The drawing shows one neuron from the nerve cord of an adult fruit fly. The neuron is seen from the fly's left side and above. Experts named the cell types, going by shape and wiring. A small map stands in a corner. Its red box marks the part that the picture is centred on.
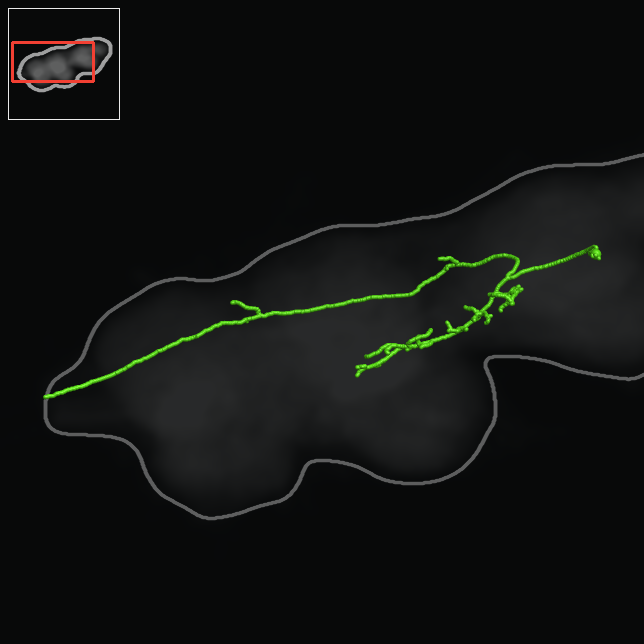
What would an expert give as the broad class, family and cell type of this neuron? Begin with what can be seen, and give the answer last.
In this view it is more than twice as wide as it is tall. It is an ascending neuron. The family is hemilineage 07B. Its cell type is AN07B089.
